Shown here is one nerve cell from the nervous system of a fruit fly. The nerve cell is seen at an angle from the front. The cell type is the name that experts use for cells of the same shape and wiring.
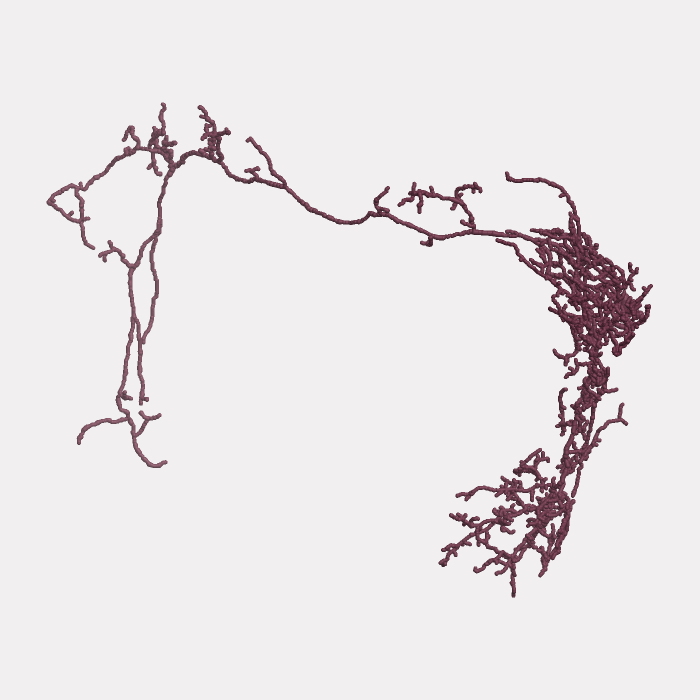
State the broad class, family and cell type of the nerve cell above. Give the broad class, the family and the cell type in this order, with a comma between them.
central-brain intrinsic neuron, hemilineage SLPp&v1_ventral, WEDPN12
